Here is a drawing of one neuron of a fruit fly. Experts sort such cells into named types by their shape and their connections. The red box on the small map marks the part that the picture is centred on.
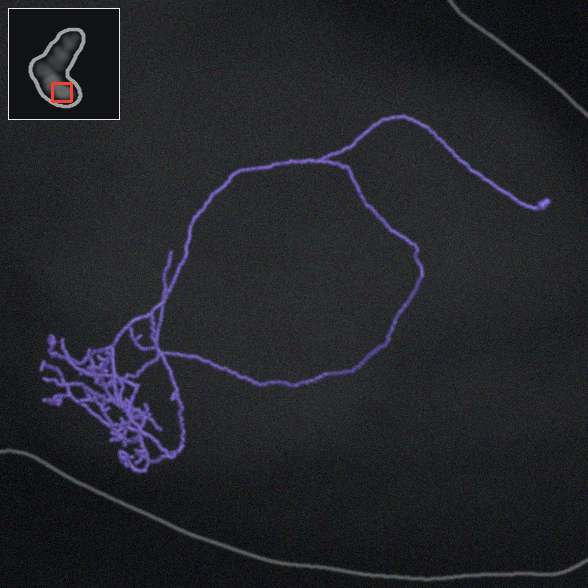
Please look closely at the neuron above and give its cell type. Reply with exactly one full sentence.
This neuron counts as a member of the cell type CB1774.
